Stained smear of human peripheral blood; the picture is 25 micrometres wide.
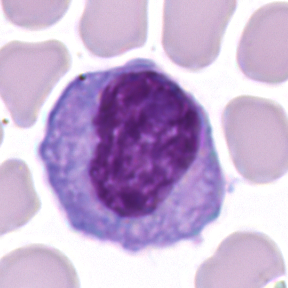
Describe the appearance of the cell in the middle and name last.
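Measuring about 16 micrometres across, the cell has a single unlobed nucleus with an uneven border, about 13 by 9 micrometres. The nucleus lies toward the upper right of the cell and fills about 50% of its area. Its chromatin is deep purple and patchy, with paler streaks running between darker clumps. The grey-blue cytoplasm forms a wider band on the left and lower sides than on the upper right, and has a finely mottled texture with small pale spots scattered through it. This cell is a plasma cell.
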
